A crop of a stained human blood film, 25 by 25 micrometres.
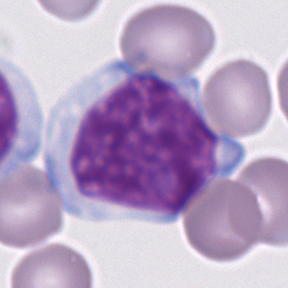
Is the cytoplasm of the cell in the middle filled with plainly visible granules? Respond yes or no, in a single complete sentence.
No, there are no visible granules in its cytoplasm.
